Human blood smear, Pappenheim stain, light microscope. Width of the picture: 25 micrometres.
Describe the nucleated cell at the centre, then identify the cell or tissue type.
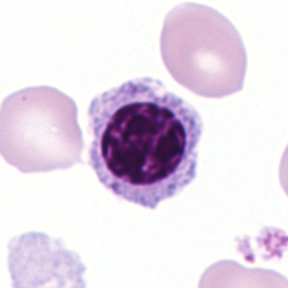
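An irregular, slightly knobbly outline bounds the cell, which is about 10 micrometres across. The nucleus, round in outline and about 7 micrometres across, lies near the centre, with cytoplasm showing all the way around it. Its chromatin is dark purple and coarsely clumped, with paler streaks between the clumps. The cytoplasm is pale greyish-blue. It is a normoblast.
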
